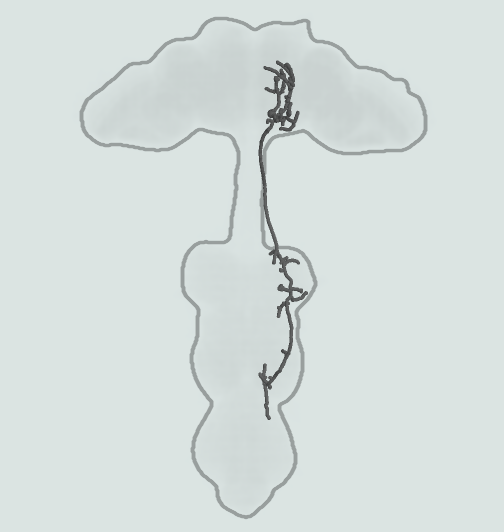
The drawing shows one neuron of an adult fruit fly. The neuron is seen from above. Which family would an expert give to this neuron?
DNge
